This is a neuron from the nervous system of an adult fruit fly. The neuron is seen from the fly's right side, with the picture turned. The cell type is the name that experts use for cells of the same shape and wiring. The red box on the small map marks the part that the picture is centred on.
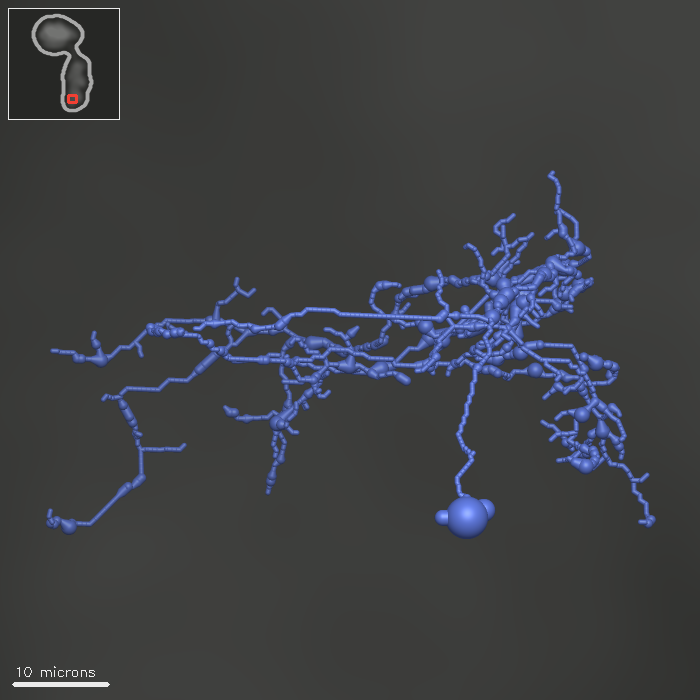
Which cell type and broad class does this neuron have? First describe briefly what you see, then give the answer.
By the scale bar it is about 65 microns wide in this view. Dozens of branch ends can be seen. The cell type is INXXX429. This is a nerve-cord intrinsic neuron.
